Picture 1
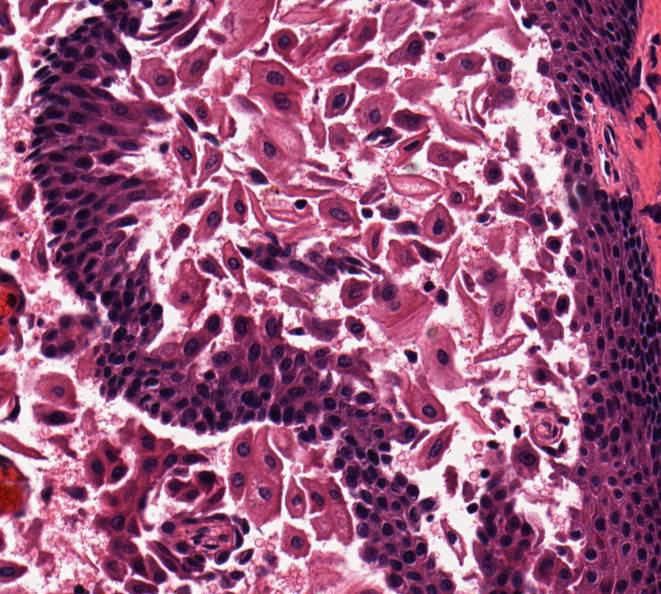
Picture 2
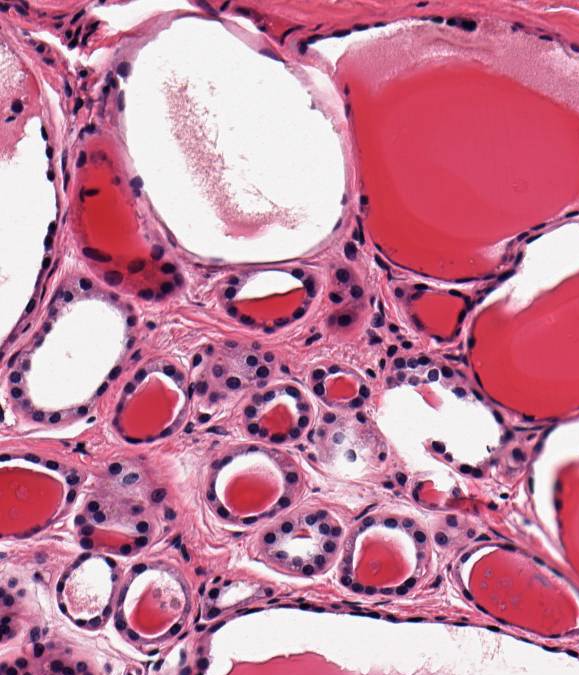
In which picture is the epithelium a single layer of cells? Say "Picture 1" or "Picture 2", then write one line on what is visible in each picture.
Picture 2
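In picture 1: Along the right side of the field runs a vertical band of stratified epithelium with many small dark nuclei.
In picture 2: The small follicles in the centre are lined by a single layer of cuboidal cells, while the large follicles have a flattened lining.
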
